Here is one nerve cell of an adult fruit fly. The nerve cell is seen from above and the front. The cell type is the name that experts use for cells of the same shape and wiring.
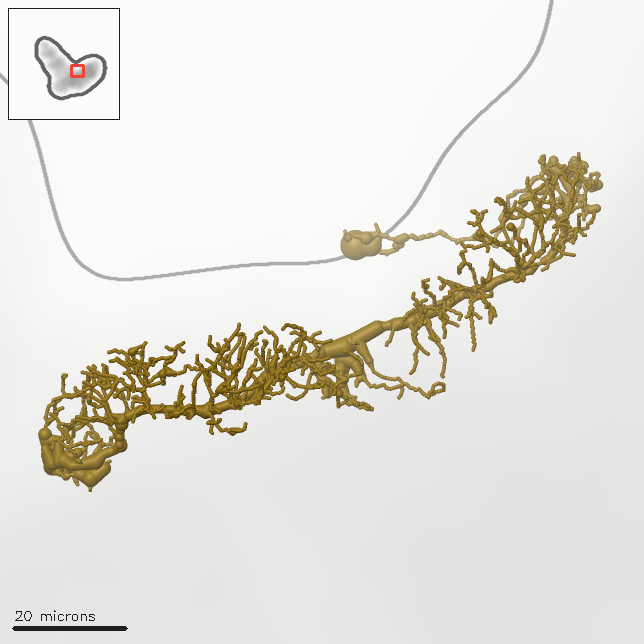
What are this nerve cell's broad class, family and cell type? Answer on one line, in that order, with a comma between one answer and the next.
central-brain intrinsic neuron, hemilineage PBp1, Delta7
